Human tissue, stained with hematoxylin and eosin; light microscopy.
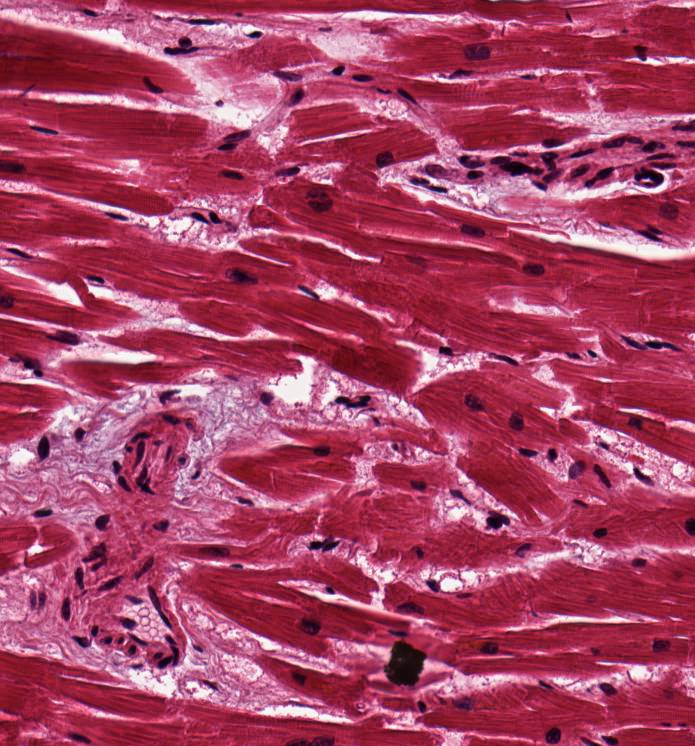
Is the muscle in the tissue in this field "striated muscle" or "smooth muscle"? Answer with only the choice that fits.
Striated muscle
